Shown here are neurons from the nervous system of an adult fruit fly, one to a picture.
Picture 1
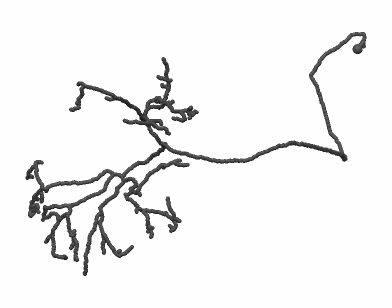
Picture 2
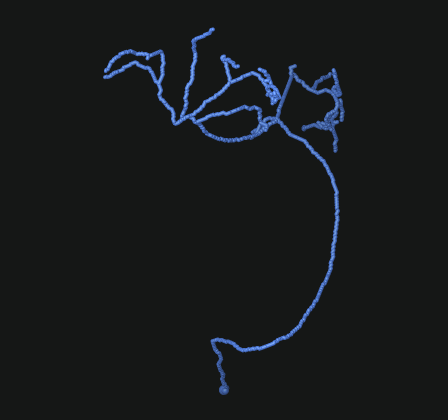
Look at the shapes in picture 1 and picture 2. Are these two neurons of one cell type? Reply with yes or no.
yes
